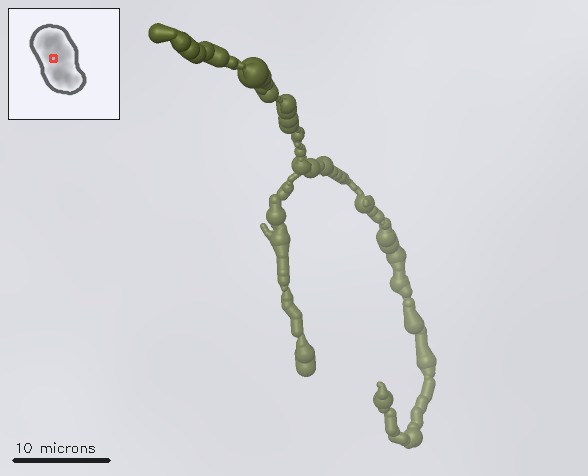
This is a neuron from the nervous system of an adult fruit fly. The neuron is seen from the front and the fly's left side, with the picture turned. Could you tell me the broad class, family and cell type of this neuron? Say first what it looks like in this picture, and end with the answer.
No cell body is drawn. By the scale bar it is about 45 microns tall in this view. It has a dozen or fewer branch ends. Its broad class is sensory neuron entering the brain. The name of its family is class mechanosensory. The cell type is JO-B1_a.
